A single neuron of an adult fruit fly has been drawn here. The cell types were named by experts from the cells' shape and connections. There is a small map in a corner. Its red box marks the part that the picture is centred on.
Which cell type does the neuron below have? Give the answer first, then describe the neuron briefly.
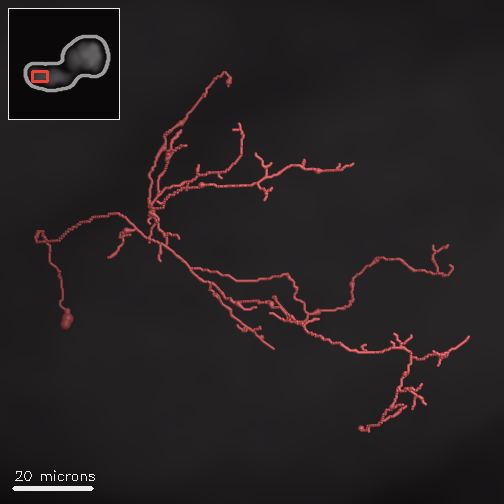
It is of cell type IN20A.22A088. This is a nerve-cord intrinsic neuron. From left to right in the picture it spans about 110 microns. Dozens of branch ends can be seen.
